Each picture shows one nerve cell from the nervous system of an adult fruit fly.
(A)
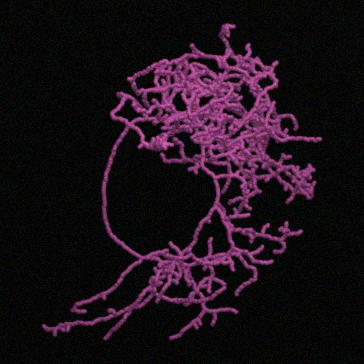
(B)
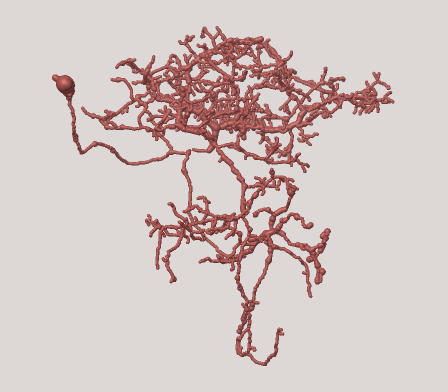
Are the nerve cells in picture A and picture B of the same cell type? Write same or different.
same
